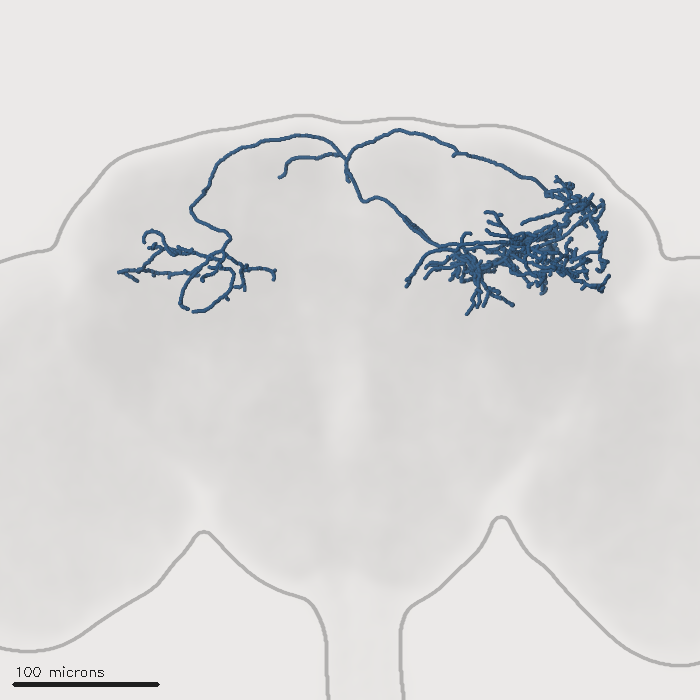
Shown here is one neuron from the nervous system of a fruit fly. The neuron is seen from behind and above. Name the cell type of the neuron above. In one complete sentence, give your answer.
The neuron belongs to cell type LHAV8a1.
